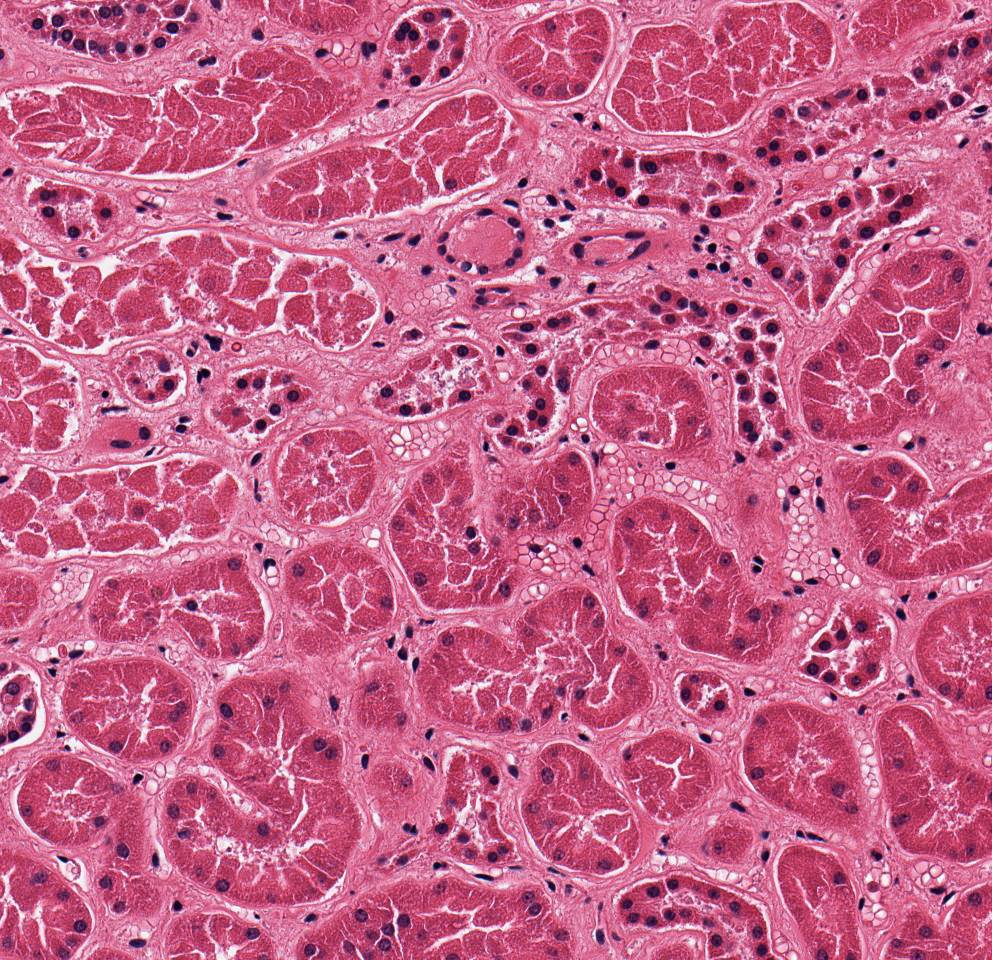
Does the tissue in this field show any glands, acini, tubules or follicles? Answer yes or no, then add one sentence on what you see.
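Yes. The whole field is filled with closely packed tubules cut in many planes, with little tissue between them.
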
